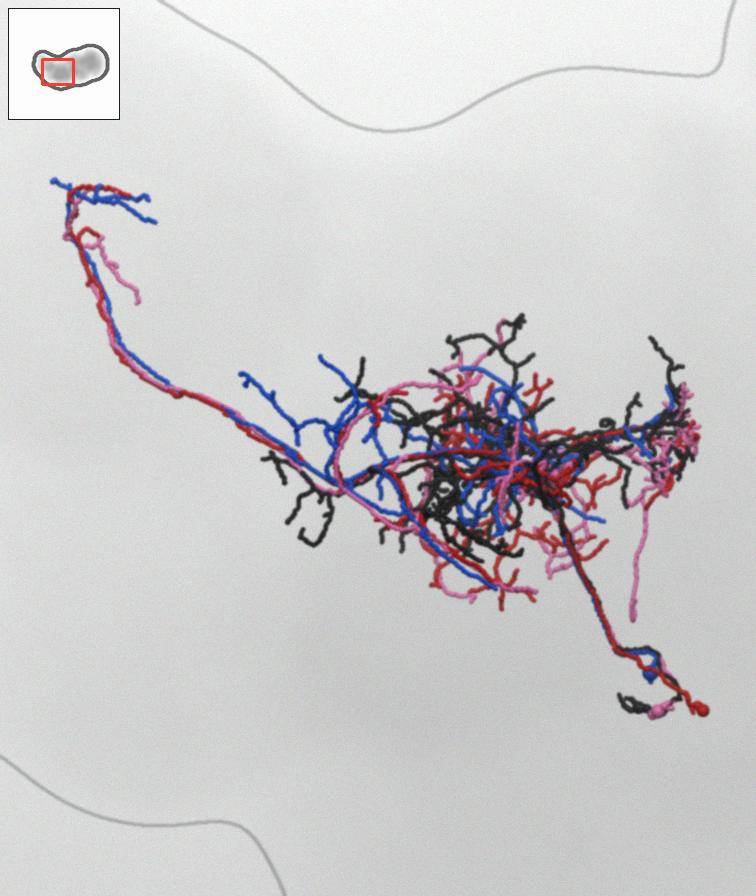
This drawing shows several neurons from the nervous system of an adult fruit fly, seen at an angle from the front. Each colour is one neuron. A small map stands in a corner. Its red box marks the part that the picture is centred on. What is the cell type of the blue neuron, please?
IN07B073_c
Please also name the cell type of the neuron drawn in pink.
IN07B073_d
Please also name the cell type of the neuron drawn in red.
IN07B073_a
